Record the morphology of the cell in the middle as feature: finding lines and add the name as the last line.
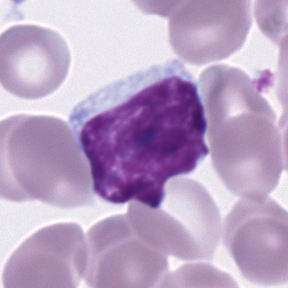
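Nuclear outline: angular and irregular
Nuclear share: fills most of the cell
Cytoplasm: narrow pale blue rim, mainly along the upper-left side of the nucleus
Cell: typical lymphocyte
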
